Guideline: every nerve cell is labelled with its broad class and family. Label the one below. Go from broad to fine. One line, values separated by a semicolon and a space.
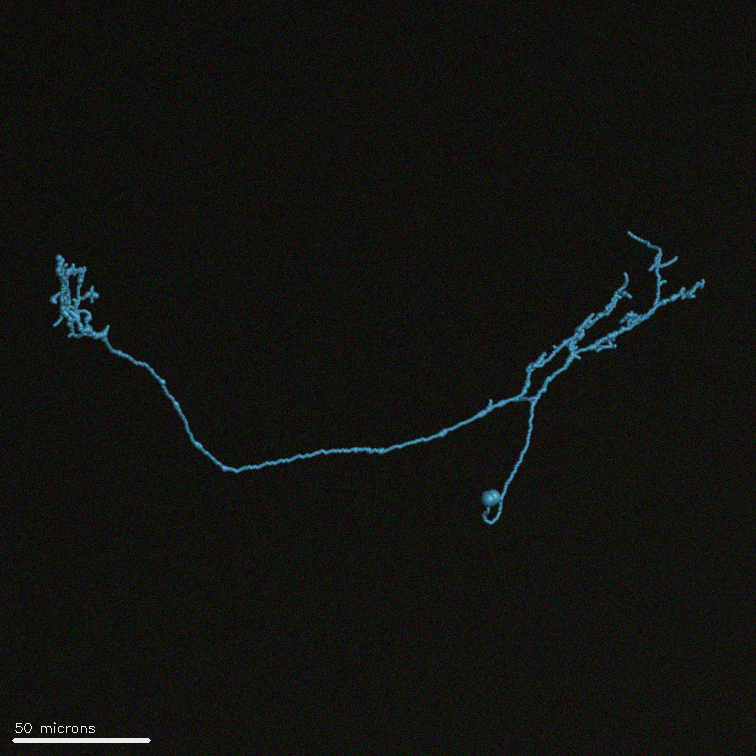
ascending neuron; hemilineage 16B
